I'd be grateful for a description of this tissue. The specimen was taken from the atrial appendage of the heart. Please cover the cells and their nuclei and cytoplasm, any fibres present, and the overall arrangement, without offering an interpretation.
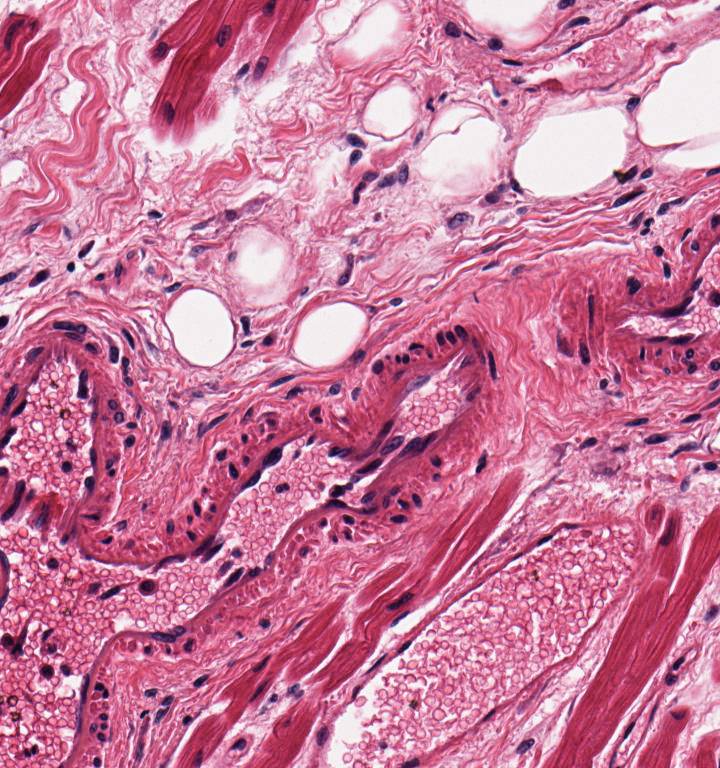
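Red blood cells densely pack the vascular channels. Flattened endothelial cells with dark, elongated nuclei line these channels. In the upper part of the field, scattered empty round adipocyte spaces of varying size are seen. There is no surface epithelium and no gland anywhere in the field.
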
